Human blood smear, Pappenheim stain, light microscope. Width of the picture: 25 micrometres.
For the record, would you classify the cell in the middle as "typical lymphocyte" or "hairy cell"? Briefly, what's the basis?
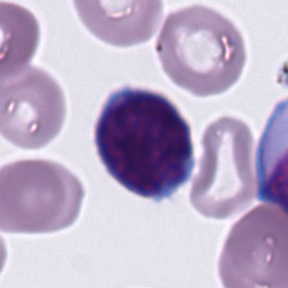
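That's a typical lymphocyte, not a hairy cell. What settles it is the cytoplasm, which forms only a thin blue rim around the nucleus.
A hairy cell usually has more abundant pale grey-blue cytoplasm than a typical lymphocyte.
The measurements bear this out: the cell is about 10 by 8 micrometres and the nucleus about 9 by 8 micrometres, so little room is left for cytoplasm. Beyond that, the outline is oval, the chromatin is dark purple and coarsely clumped, and no granules are seen in the cytoplasm.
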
